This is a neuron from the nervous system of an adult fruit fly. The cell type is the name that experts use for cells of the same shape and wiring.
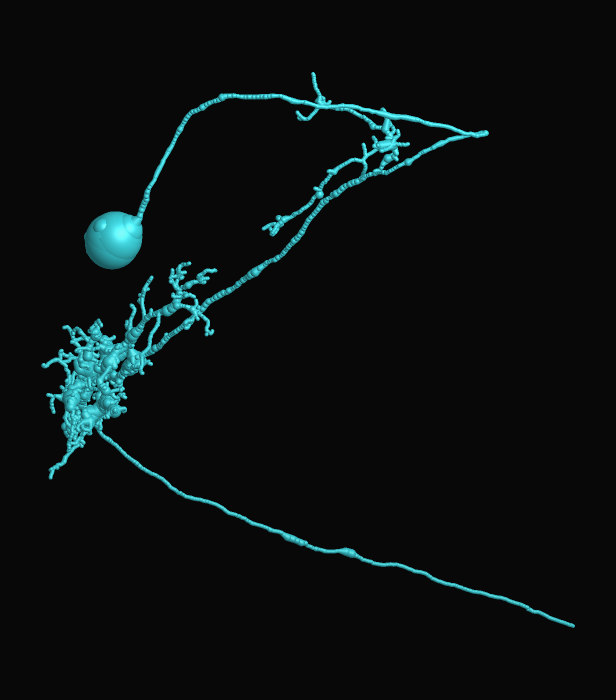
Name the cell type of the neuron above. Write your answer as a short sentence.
The cell type is C3.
